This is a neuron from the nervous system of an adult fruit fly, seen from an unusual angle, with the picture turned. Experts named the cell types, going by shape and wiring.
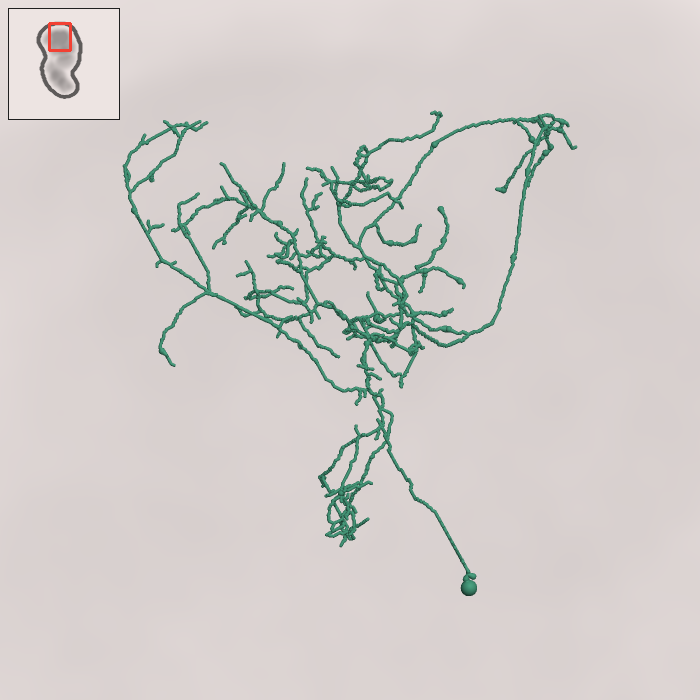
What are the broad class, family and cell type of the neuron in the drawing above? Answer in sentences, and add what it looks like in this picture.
This is a central-brain intrinsic neuron. Its family is hemilineage VLPl&p1_posterior. The cell type is LAL136_a. The picture shows dozens of branch ends. As drawn here it is about as wide as it is tall.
